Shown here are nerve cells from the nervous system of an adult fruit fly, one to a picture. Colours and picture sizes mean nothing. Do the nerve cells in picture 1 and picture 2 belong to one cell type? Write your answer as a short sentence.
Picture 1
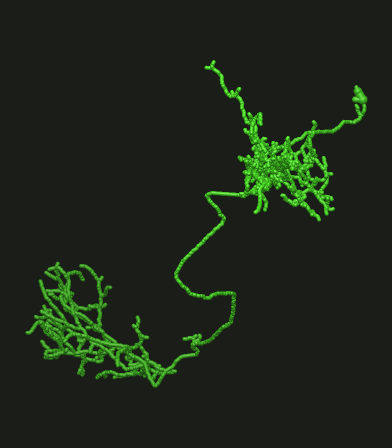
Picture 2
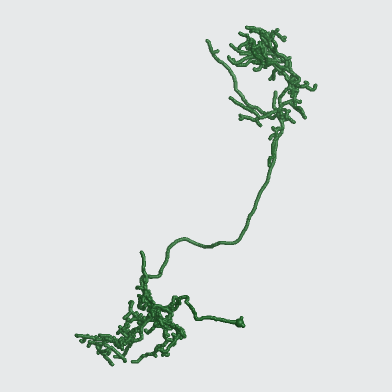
They are of the same cell type.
